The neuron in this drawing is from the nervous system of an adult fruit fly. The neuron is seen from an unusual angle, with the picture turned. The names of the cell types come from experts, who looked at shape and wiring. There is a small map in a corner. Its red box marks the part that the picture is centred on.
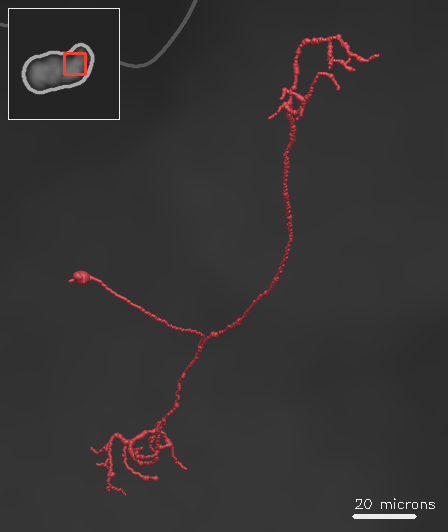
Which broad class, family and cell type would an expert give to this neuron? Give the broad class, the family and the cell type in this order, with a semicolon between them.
nerve-cord intrinsic neuron; hemilineage 11A; GFC3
